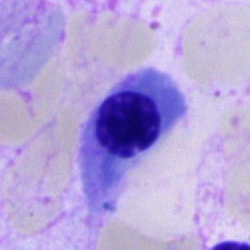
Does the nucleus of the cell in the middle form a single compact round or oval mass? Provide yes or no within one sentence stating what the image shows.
Yes, the nucleus takes the form of a single compact round or oval mass.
